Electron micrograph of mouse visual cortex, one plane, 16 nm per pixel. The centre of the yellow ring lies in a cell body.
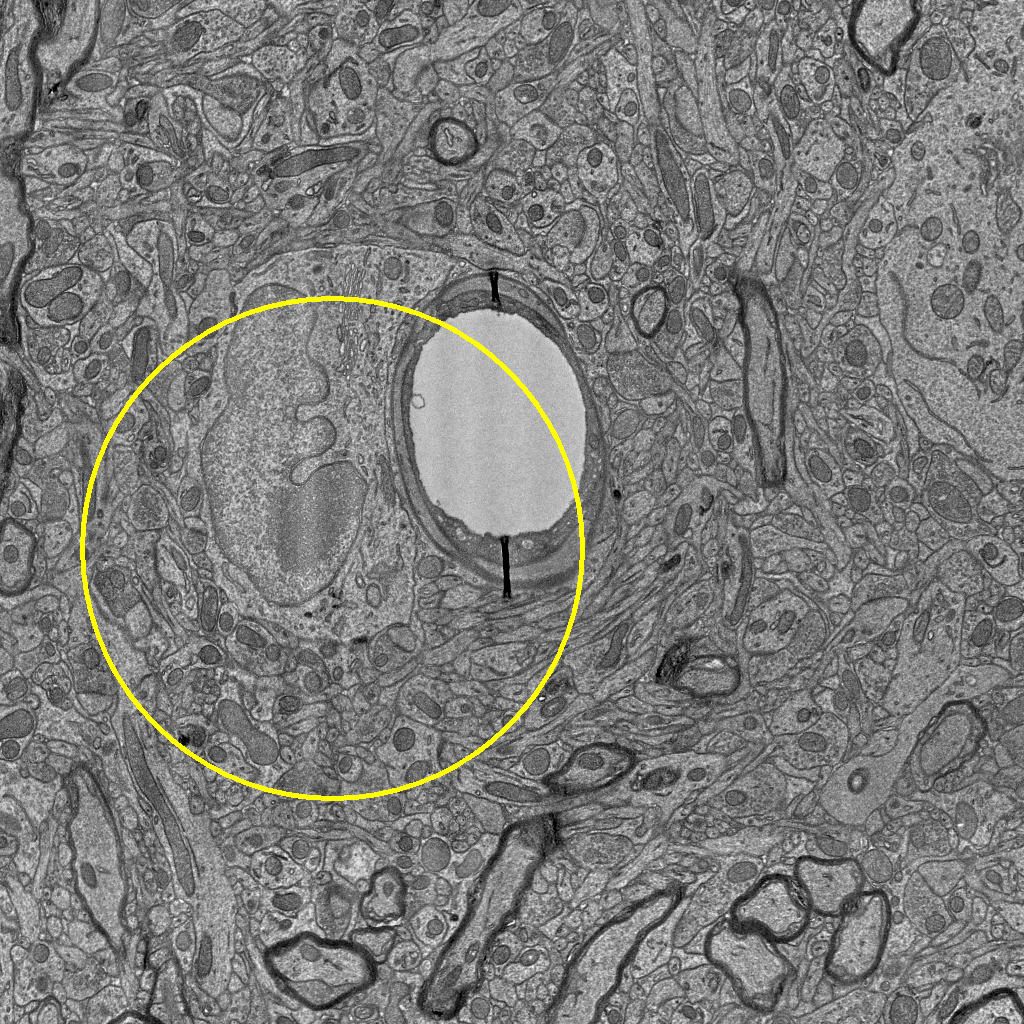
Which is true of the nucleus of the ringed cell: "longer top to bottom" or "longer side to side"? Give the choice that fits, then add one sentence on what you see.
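Longer top to bottom. The nucleus is elongated, with its long axis running roughly from top to bottom.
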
